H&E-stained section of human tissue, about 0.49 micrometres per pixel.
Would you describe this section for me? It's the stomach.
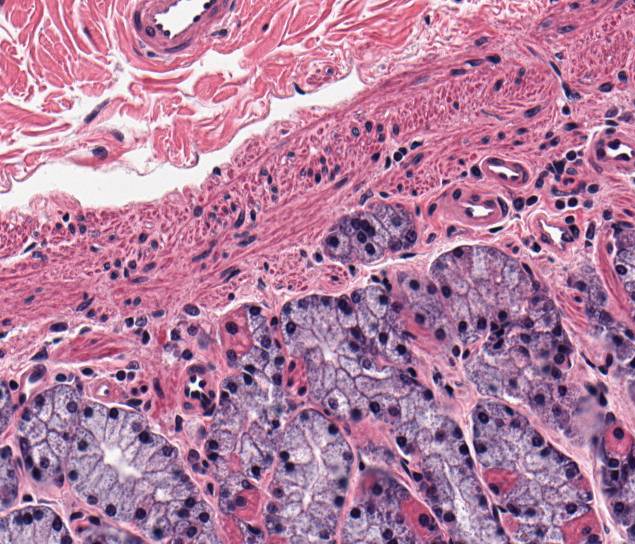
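Glands, closely packed, fill lower half of field beneath a pink band of fibrous and muscular tissue. In that middle band, spindle-shaped smooth muscle cells run lengthwise, left to right. No fat cells anywhere.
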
